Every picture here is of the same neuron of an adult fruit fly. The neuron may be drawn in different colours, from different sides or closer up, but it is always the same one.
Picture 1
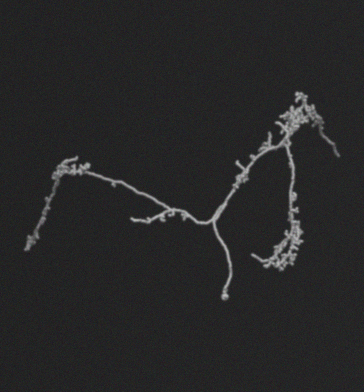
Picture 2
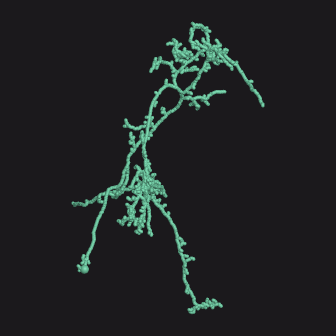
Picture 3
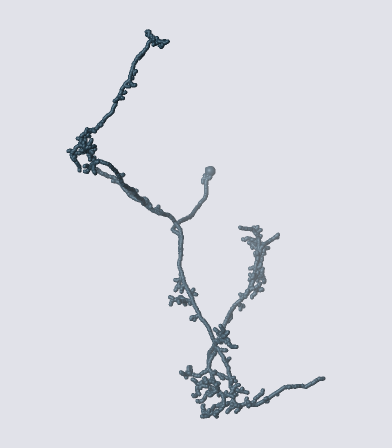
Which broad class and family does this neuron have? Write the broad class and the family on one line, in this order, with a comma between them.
central-brain intrinsic neuron, hemilineage WEDd2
